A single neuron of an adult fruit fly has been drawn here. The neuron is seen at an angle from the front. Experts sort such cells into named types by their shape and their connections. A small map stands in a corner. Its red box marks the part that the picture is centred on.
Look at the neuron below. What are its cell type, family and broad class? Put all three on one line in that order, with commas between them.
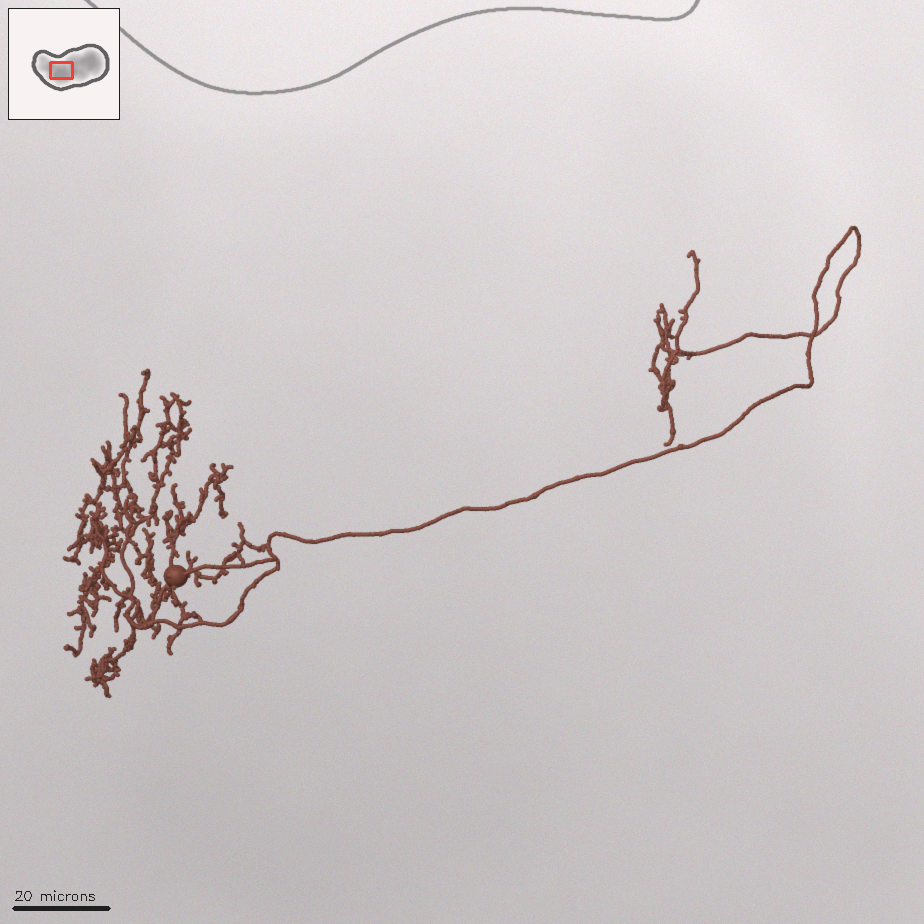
MeLo2, MeLo, optic-lobe intrinsic neuron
